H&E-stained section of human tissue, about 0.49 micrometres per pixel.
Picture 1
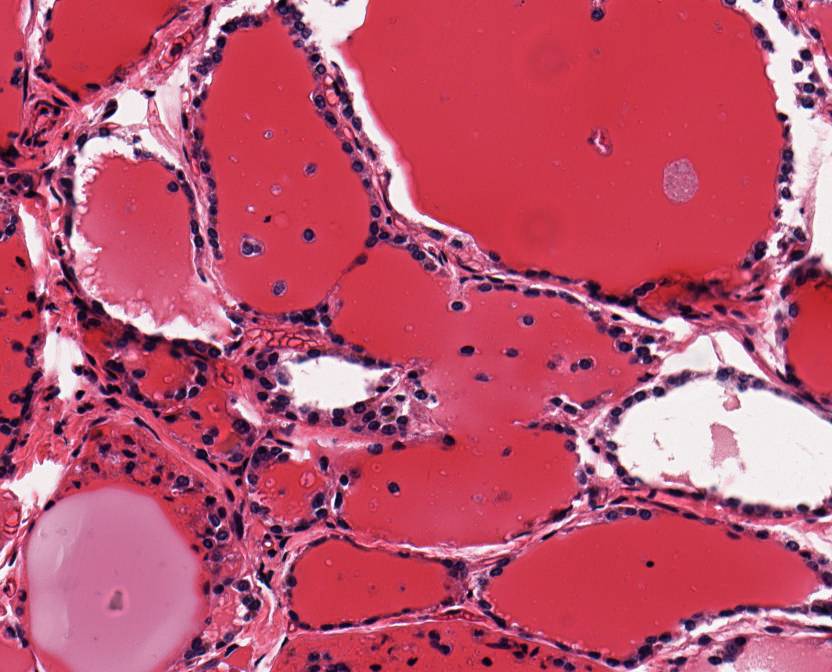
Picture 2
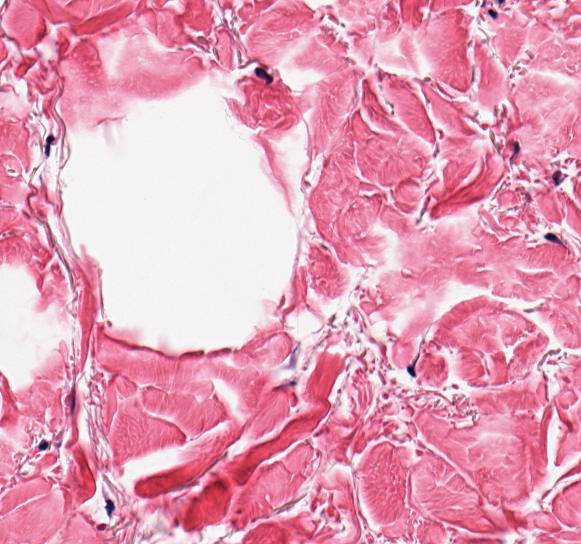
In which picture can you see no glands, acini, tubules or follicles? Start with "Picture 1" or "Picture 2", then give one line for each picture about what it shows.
Picture 2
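What picture 1 shows: Each follicle is lined by a single layer of flattened to low cuboidal cells.
What picture 2 shows: No epithelium or glands are seen anywhere in the field.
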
